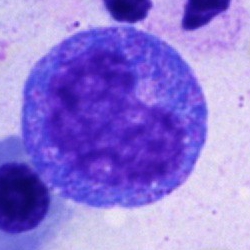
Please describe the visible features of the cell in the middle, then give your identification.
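Start with the nucleus. It is large and fills most of the cell, and on its upper right side you can see an indentation. Around it runs a rim of blue cytoplasm, with fine pinkish-purple granules scattered through. We call this cell a promyelocyte.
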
